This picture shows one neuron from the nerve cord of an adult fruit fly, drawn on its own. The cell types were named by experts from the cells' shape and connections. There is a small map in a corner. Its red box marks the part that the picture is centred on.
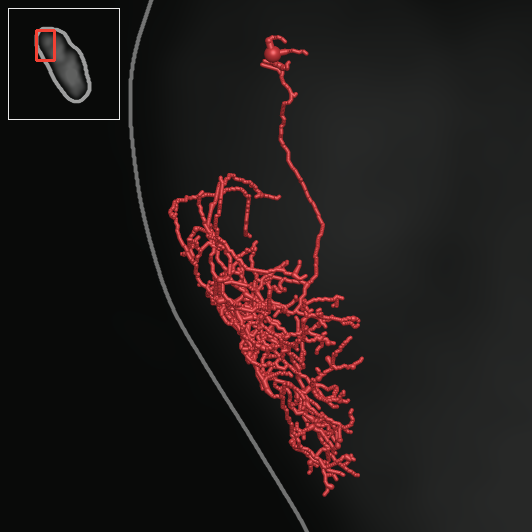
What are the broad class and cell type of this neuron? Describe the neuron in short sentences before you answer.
The picture shows dozens of branch ends. In this view it is taller than it is wide. Its broad class is nerve-cord intrinsic neuron. It is of cell type INXXX364.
